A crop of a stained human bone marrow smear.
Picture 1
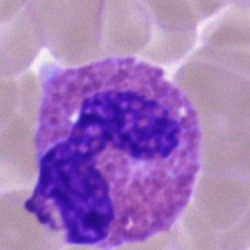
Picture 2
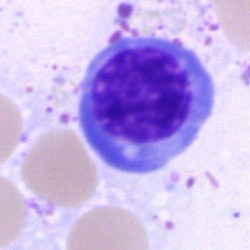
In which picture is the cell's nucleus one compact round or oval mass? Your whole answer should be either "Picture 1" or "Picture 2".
Picture 2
